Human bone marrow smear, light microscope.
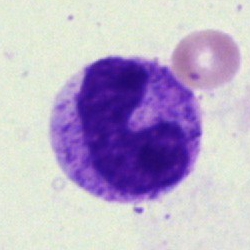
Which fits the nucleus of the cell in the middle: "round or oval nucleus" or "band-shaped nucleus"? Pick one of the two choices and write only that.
Band-shaped nucleus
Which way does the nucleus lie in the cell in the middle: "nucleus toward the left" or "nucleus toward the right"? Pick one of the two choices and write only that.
Nucleus toward the right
